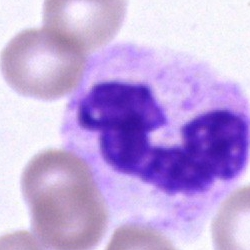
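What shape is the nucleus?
A single curved, lobulated mass, bent so that its concave side faces upward.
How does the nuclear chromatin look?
Dark purple and coarsely clumped.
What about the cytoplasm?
It is abundant and pale lilac, with fine purple granules scattered through it.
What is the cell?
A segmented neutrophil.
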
